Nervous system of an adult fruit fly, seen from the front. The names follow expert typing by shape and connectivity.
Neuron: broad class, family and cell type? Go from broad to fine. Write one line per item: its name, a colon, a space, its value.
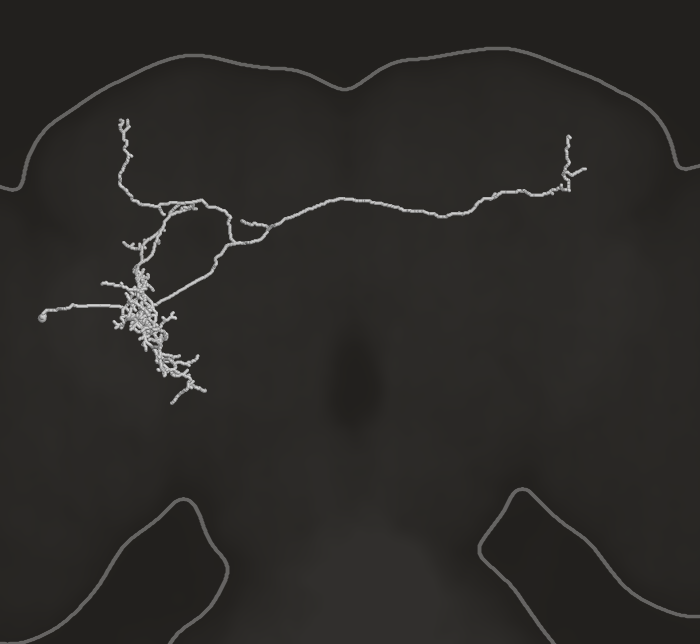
broad class: central-brain intrinsic neuron
family: hemilineage VLPl2_medial
cell type: AVLP191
